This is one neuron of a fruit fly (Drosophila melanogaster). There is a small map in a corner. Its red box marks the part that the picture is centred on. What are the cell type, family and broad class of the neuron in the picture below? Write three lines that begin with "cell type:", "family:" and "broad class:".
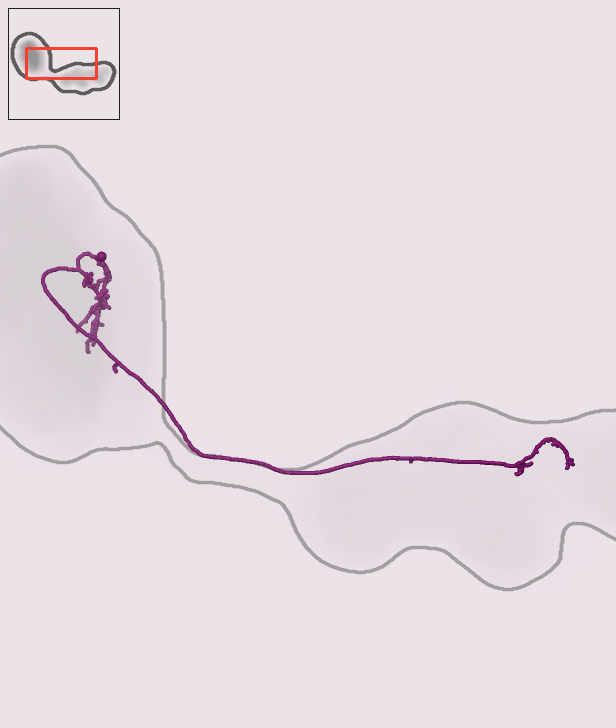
cell type: DNpe015
family: hemilineage PSp2
broad class: descending neuron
